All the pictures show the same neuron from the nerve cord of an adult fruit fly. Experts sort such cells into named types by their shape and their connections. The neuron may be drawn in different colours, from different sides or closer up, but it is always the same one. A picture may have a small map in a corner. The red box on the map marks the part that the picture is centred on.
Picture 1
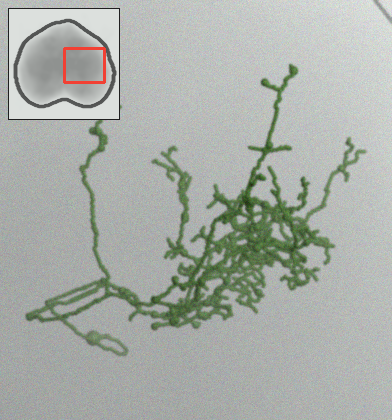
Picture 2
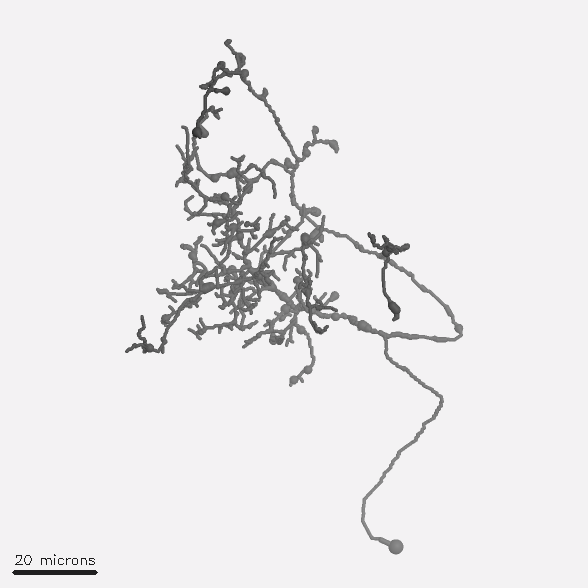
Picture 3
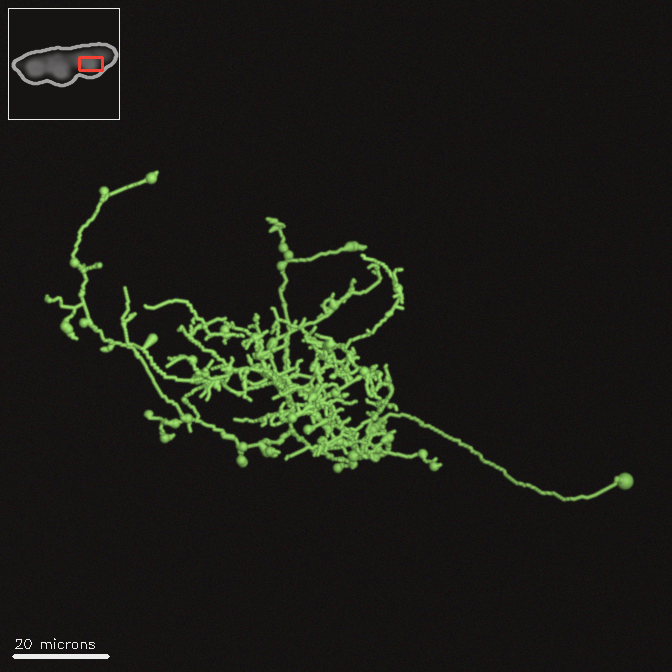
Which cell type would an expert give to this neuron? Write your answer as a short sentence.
The cell type is IN01B036.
